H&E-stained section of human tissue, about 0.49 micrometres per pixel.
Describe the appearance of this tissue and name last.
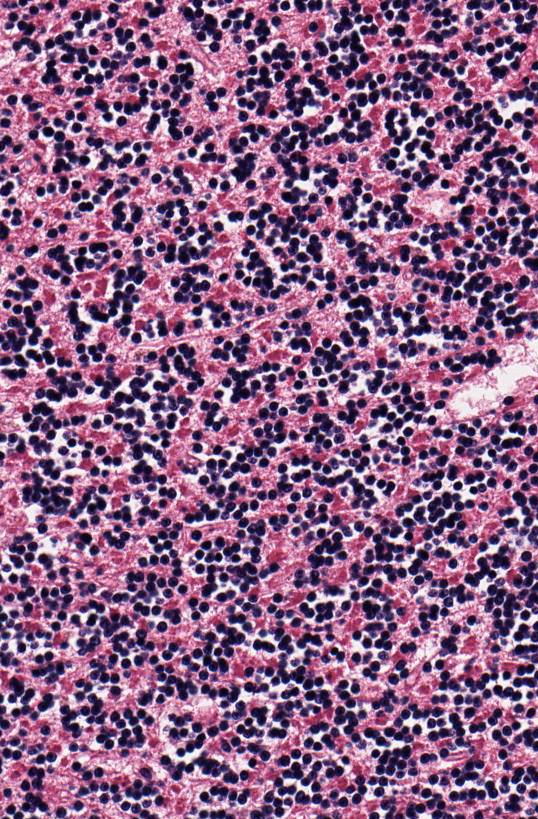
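You'll notice small round dark nuclei spread evenly over the whole field, with no layer or border running across it. These small cells have very little visible cytoplasm around their nuclei. Between the clusters of nuclei there are irregular islands of pink, finely fibrillary material, and no large cells with big nuclei stand out anywhere. This is cerebellum.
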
